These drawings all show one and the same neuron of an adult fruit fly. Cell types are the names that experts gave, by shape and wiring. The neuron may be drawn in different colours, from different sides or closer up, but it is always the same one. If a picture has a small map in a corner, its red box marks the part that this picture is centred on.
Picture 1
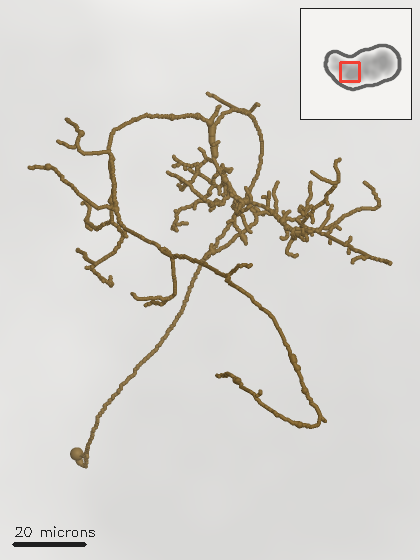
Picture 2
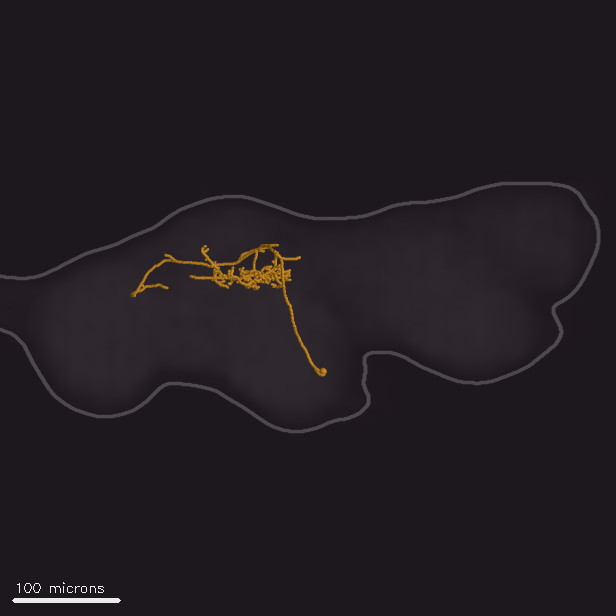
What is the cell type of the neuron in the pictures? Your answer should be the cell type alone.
IN06A116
